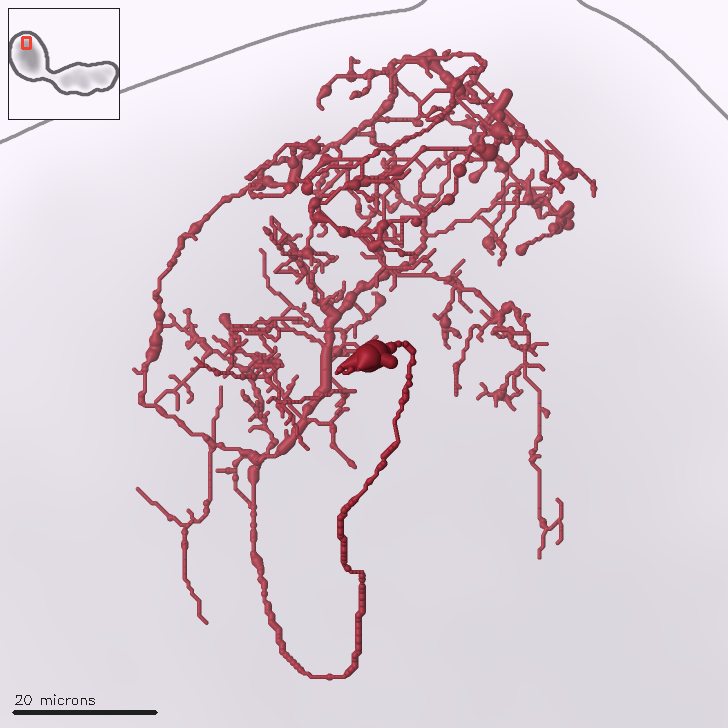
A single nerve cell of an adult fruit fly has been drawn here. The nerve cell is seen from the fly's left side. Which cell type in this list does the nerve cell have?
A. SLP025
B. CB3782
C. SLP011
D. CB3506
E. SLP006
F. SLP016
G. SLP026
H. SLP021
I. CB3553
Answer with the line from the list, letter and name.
C. SLP011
